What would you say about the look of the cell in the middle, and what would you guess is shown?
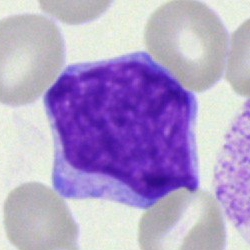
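Look at how the nucleus takes up most of this cell and follows its angular outline. Around it there's only a scant, pale blue cytoplasm, a narrow rim that's widest along the lower left. That cytoplasm has no visible granules, and no vacuoles either. This one's a blast.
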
